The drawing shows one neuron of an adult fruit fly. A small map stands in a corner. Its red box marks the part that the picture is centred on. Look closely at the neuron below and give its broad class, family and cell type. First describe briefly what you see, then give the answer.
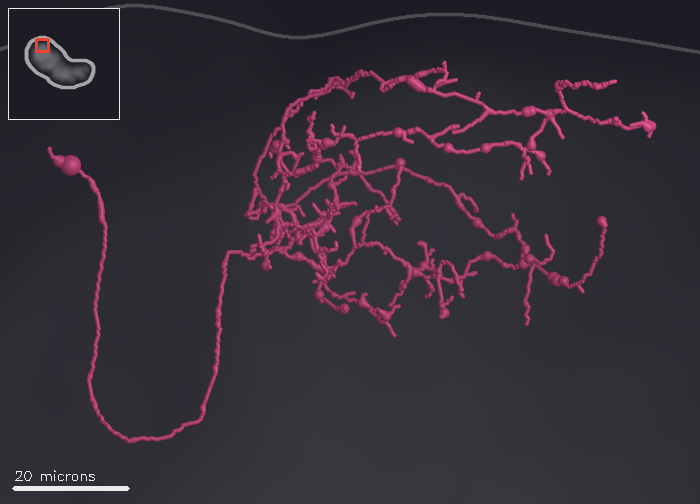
From left to right in the picture it spans about 110 microns. Dozens of branch ends can be seen. It is a central-brain intrinsic neuron. Its family is hemilineage LHl4_dorsal. The cell type is CB3109.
